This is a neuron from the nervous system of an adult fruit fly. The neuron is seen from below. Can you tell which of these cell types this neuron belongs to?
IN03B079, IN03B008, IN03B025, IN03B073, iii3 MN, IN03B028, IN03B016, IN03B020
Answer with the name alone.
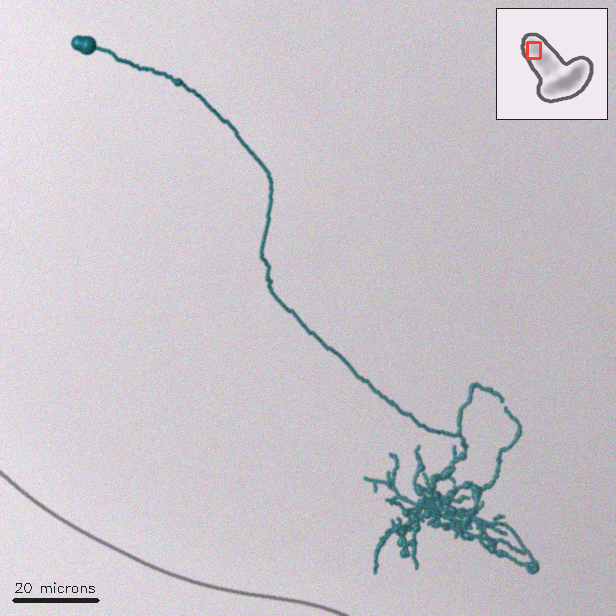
IN03B079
